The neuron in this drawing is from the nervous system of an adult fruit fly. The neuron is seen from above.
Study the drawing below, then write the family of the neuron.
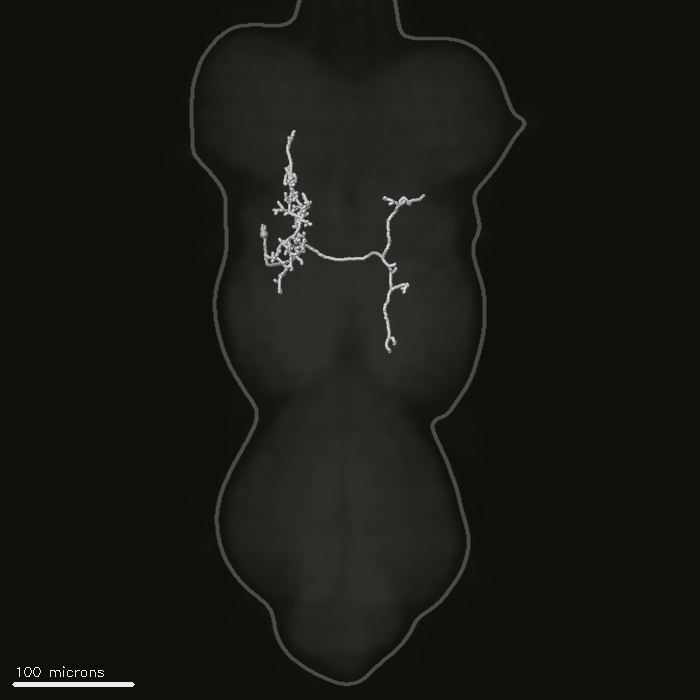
hemilineage 07B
